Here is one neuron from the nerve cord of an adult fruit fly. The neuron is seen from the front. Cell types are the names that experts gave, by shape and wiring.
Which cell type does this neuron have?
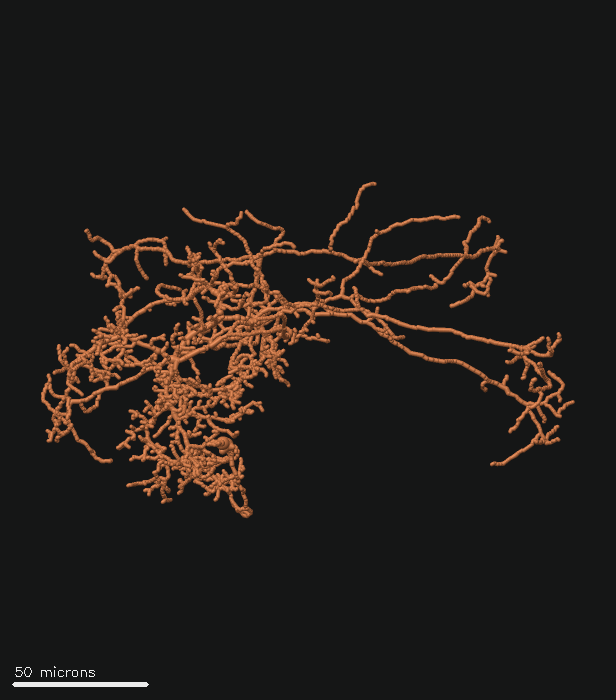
AN04A001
